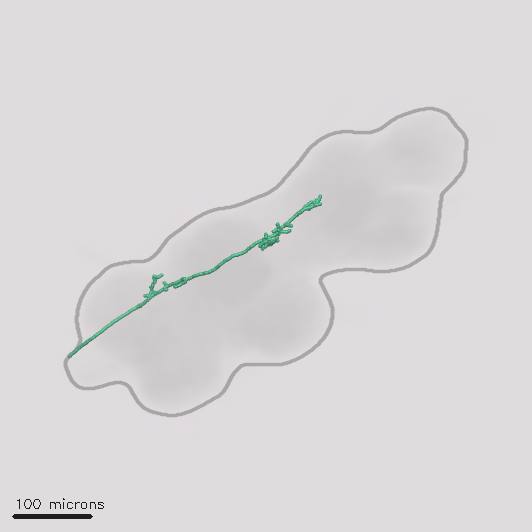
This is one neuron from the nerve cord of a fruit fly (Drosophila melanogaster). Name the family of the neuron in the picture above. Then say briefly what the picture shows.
Its family is hemilineage MX3. This is a descending neuron. No cell body is drawn. From left to right in the picture it spans about 350 microns.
